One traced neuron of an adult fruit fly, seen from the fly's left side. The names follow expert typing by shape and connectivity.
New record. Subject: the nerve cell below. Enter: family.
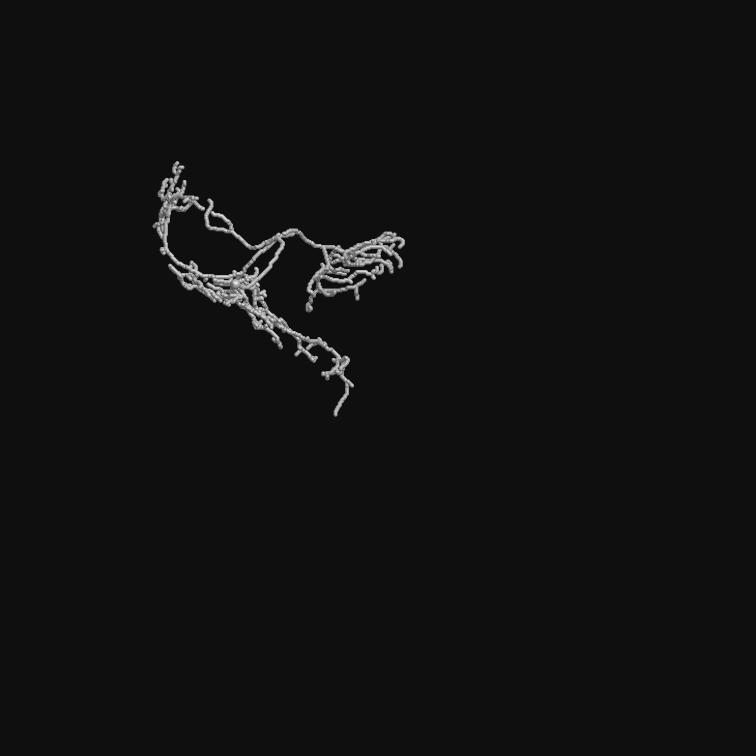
hemilineage AOTUv4_ventral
